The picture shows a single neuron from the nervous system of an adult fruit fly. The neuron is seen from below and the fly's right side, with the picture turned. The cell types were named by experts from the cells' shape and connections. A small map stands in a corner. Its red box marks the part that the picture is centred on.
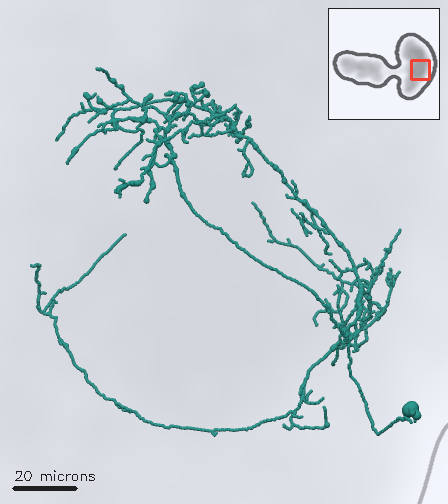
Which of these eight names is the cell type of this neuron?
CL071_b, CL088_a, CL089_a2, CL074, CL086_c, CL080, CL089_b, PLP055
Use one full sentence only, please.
This neuron is of the type CL089_b.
